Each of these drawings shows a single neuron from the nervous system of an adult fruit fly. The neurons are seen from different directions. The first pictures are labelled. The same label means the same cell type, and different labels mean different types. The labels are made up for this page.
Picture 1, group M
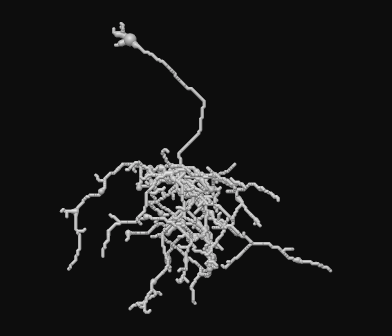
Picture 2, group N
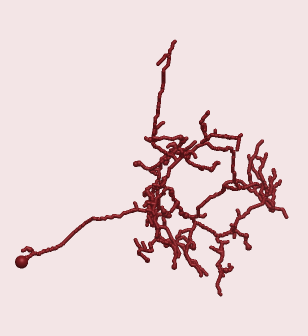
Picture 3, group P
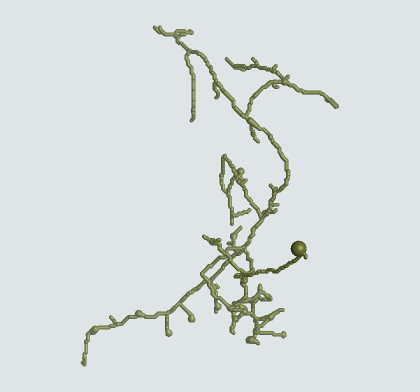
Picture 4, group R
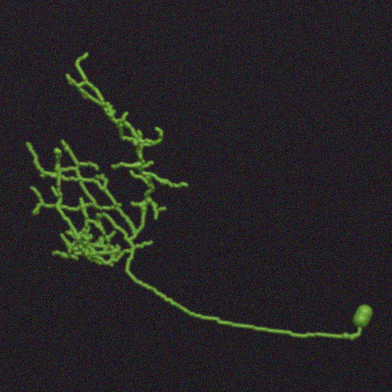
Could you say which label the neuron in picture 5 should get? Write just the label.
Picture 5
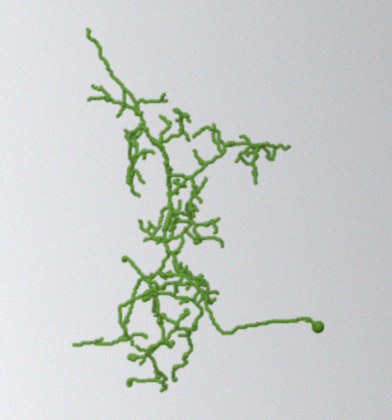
group M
